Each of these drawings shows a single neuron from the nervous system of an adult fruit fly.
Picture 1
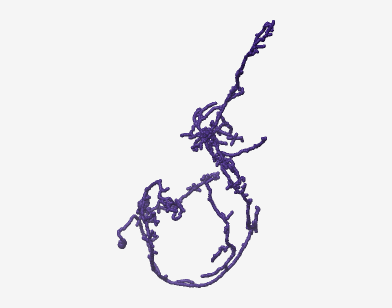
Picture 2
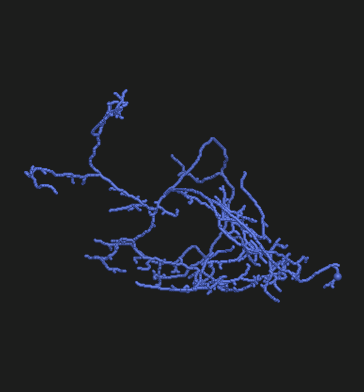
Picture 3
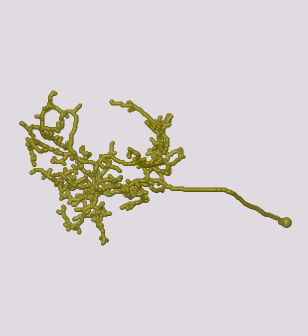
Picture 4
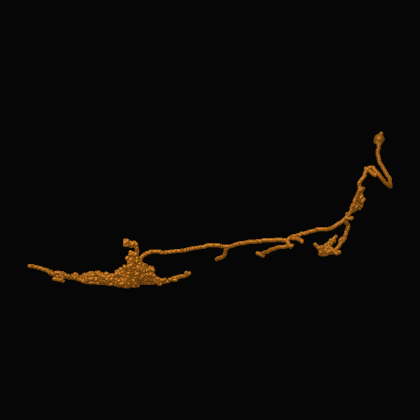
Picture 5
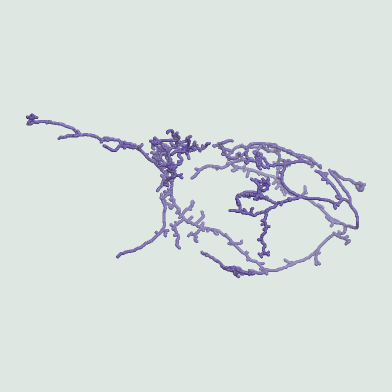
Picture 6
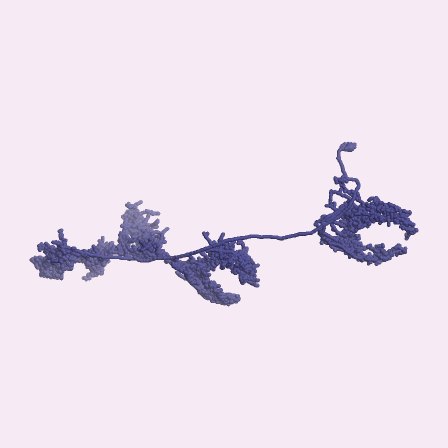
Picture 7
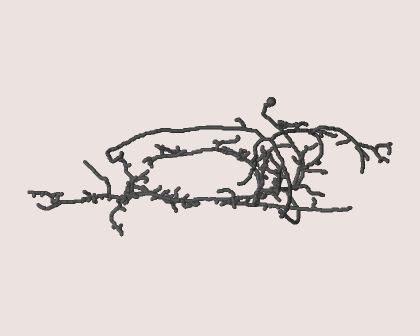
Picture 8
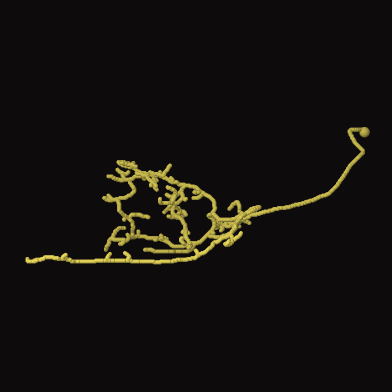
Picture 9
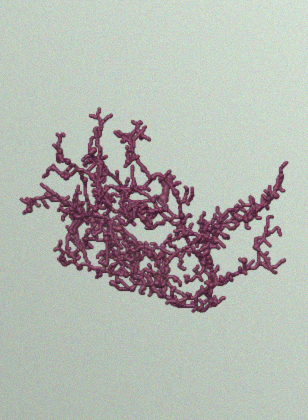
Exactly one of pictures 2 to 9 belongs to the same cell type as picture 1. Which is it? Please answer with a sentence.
The neuron in picture 5 is of the same cell type.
